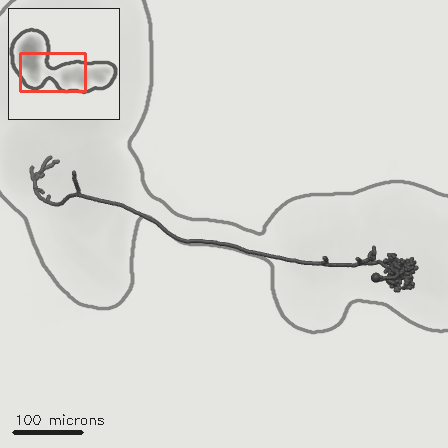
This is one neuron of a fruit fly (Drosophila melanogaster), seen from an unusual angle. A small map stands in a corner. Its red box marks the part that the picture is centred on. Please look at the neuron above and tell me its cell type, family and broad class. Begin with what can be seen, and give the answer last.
The cell body is on the right of the picture. From left to right in the picture it spans about 600 microns. Its cell type is AN10B019. The family is hemilineage 10B. Its broad class is ascending neuron.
